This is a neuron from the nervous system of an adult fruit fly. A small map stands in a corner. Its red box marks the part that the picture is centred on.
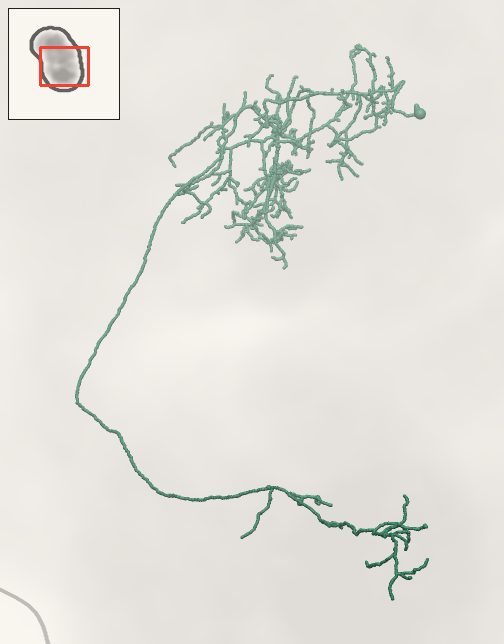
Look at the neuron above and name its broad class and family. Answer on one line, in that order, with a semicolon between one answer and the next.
descending neuron; DNp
